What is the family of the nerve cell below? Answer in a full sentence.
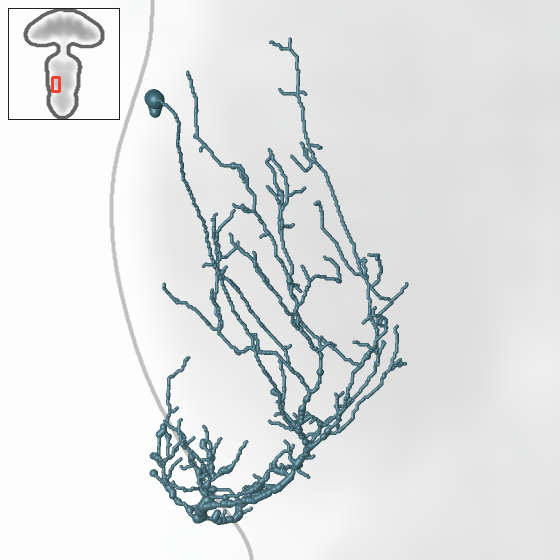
The family is hemilineage 19A.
